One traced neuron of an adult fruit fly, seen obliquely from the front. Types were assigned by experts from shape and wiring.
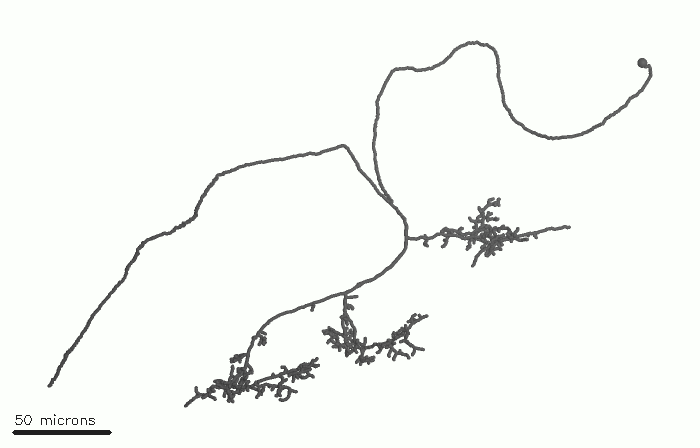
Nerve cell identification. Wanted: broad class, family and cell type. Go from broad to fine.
ascending neuron; hemilineage 19B; AN19B036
